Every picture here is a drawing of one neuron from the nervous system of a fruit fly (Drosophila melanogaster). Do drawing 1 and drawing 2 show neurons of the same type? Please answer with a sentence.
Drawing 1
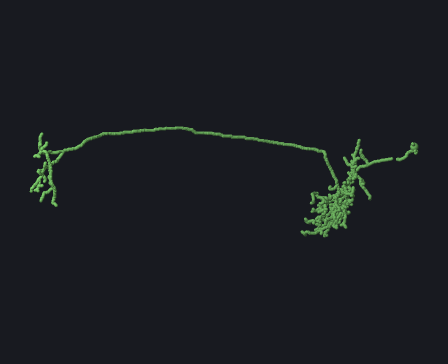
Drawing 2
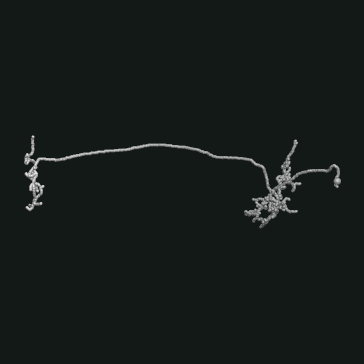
They are of the same cell type.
